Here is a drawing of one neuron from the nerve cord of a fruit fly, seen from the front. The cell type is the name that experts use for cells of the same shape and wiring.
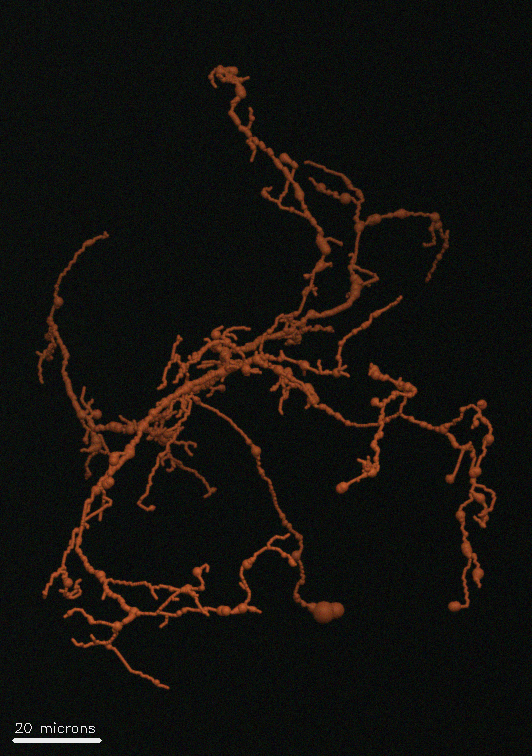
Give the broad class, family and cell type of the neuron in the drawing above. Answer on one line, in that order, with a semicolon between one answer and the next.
nerve-cord intrinsic neuron; hemilineage 03A; IN03A052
